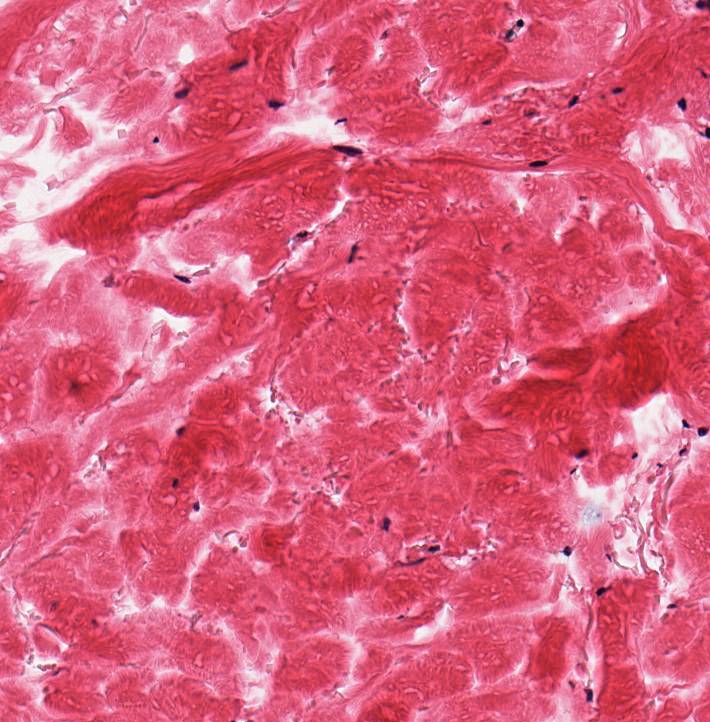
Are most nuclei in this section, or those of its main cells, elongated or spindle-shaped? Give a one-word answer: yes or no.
Yes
